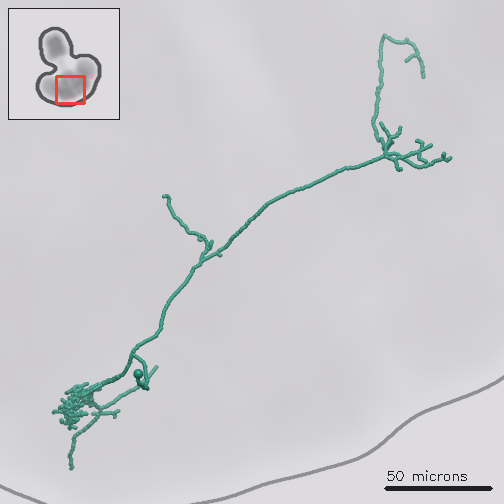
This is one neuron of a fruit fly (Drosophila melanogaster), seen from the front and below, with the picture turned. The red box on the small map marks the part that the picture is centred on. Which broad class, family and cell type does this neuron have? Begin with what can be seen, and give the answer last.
The cell body can be seen at the lower left of the picture. From top to bottom in the picture it spans about 200 microns. It is a central-brain intrinsic neuron. Its family is hemilineage AOTUv3_ventral. It is of cell type AOTU038.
